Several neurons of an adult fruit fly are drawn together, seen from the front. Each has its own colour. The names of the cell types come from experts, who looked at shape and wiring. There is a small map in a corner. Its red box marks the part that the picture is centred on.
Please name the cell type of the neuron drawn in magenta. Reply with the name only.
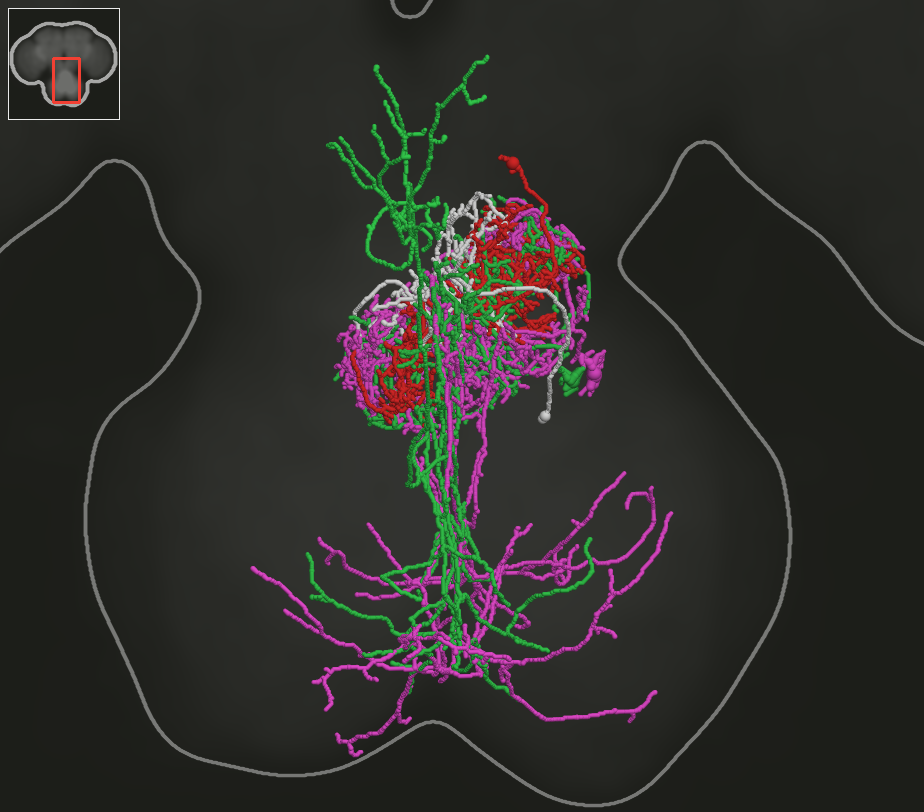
INXXX084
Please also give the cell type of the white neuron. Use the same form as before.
INXXX399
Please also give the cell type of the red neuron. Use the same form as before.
INXXX217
